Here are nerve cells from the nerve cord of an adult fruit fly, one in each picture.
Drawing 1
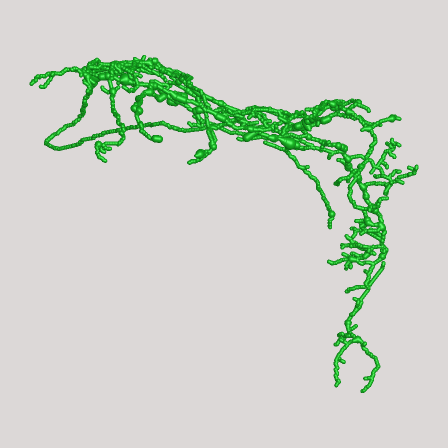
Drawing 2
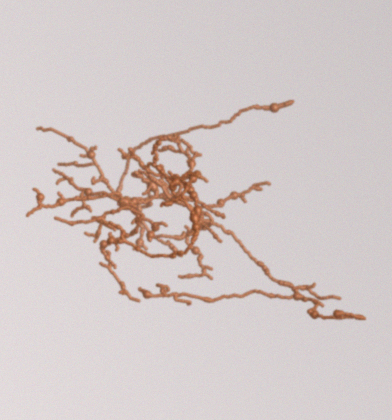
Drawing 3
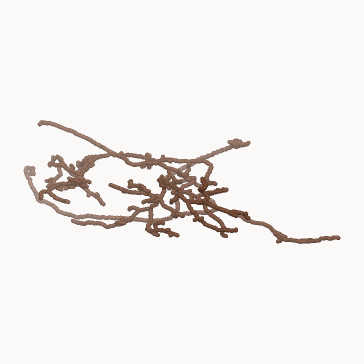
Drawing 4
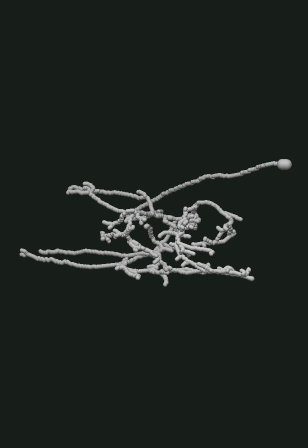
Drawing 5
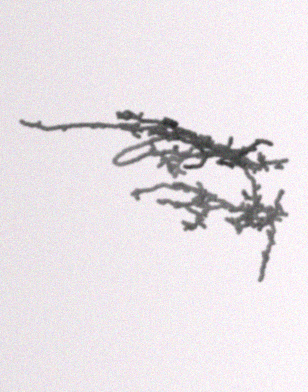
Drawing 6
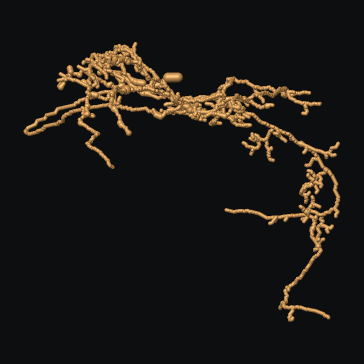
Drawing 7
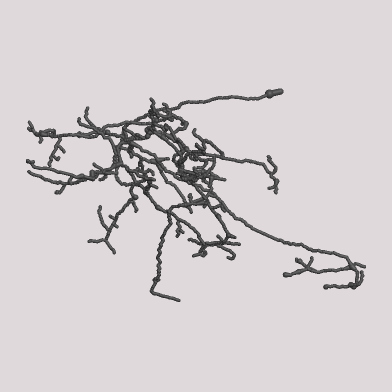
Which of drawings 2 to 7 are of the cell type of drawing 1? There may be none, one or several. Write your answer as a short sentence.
Drawing 5 and drawing 6 are of the same cell type.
